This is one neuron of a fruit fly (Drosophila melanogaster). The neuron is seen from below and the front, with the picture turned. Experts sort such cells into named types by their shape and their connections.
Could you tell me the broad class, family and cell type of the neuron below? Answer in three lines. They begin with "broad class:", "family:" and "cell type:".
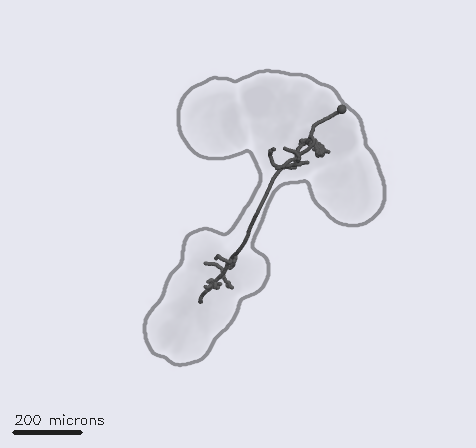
broad class: descending neuron
family: hemilineage WEDd1
cell type: DNa07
